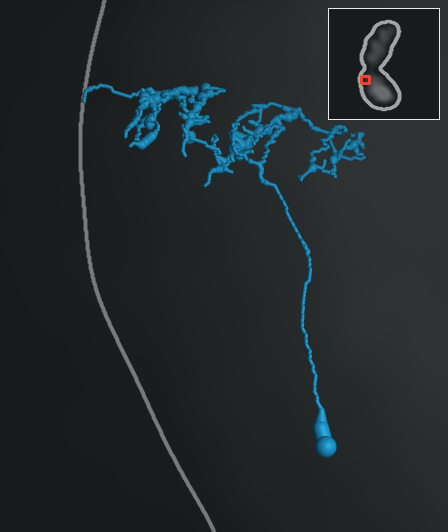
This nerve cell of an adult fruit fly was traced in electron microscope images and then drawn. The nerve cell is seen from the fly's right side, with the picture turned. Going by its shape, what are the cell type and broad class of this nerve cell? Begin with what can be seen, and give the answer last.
The cell body is at the lower right of the picture. In this view it is taller than it is wide. The cell type is Lai. Its broad class is optic-lobe intrinsic neuron.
